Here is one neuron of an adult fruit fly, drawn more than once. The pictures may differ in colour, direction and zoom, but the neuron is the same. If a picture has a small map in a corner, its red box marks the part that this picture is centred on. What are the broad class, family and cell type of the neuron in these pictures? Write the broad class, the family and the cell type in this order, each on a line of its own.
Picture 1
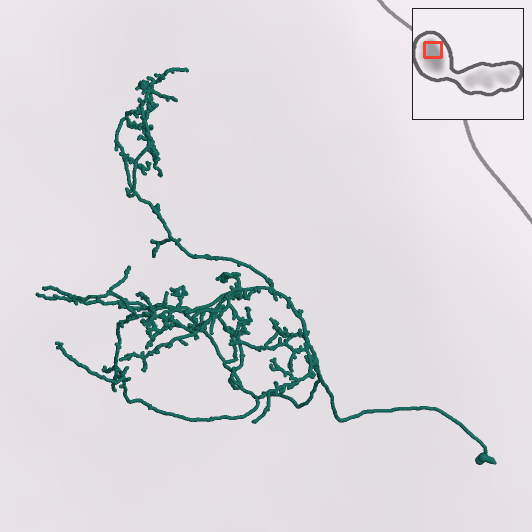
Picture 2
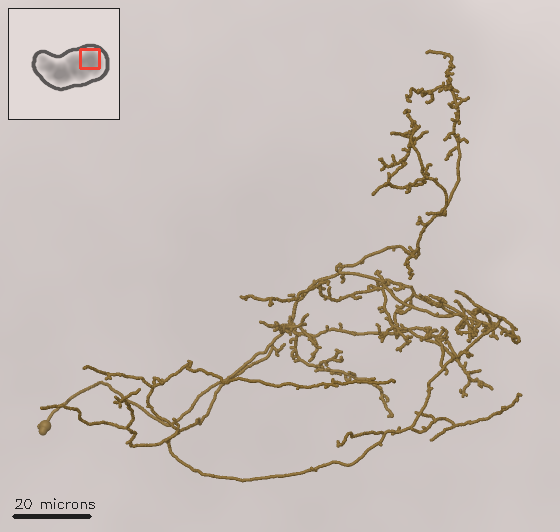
central-brain intrinsic neuron
hemilineage VLPl&p2_posterior
CB1140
